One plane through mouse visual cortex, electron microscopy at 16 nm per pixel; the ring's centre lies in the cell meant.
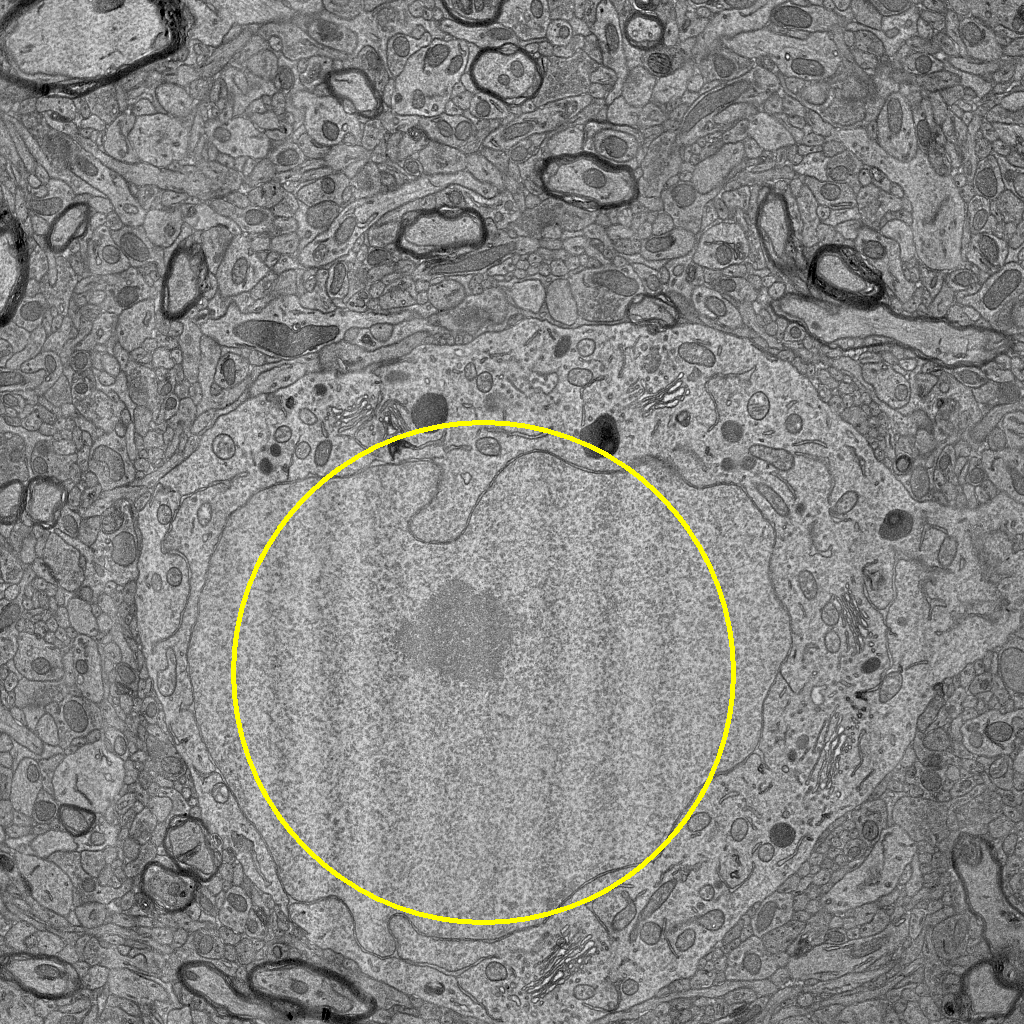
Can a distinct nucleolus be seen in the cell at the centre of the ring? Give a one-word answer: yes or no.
Yes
